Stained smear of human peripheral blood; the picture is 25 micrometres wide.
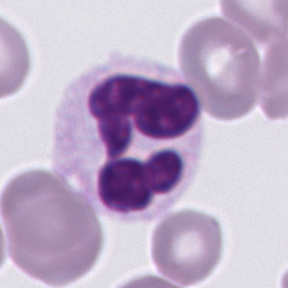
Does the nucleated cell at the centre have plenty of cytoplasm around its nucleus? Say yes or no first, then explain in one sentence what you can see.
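Yes. The cytoplasm is plentiful and pale pinkish-lilac.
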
